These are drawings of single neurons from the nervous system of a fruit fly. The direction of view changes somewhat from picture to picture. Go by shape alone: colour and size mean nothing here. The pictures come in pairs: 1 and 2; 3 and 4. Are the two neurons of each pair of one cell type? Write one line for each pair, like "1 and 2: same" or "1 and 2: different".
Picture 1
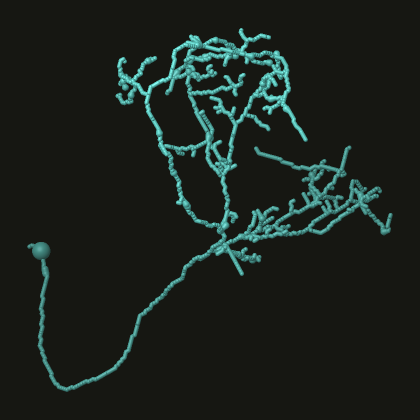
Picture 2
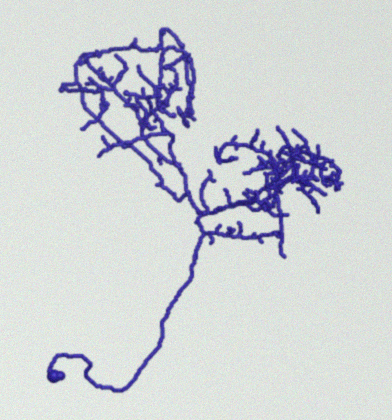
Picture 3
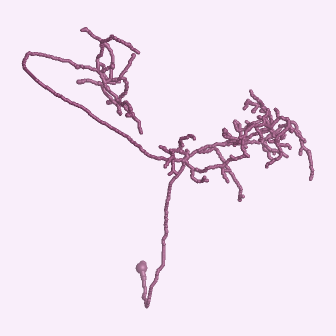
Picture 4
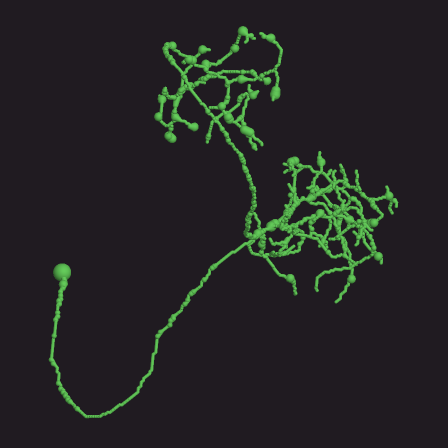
1 and 2: same
3 and 4: same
